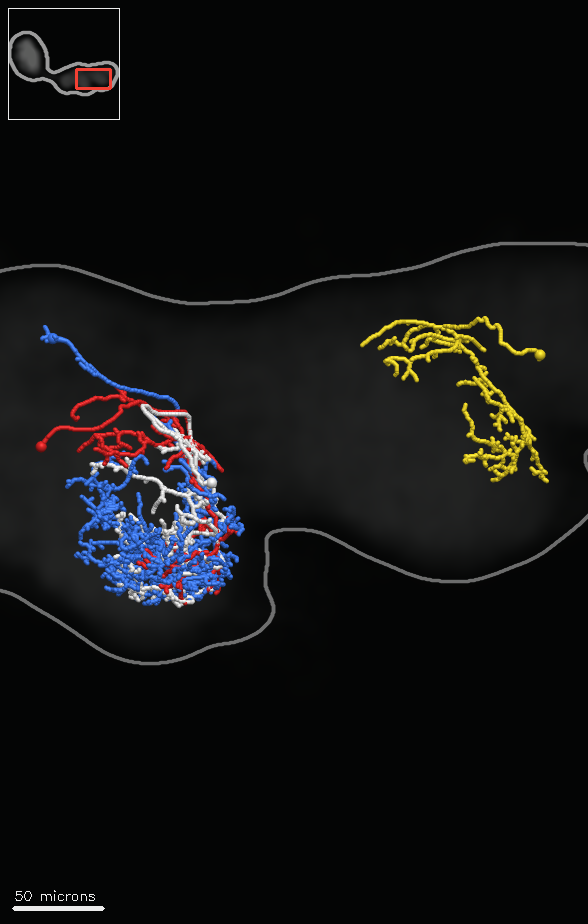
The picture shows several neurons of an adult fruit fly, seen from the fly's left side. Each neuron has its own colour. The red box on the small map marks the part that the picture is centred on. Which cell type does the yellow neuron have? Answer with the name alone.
IN19A110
